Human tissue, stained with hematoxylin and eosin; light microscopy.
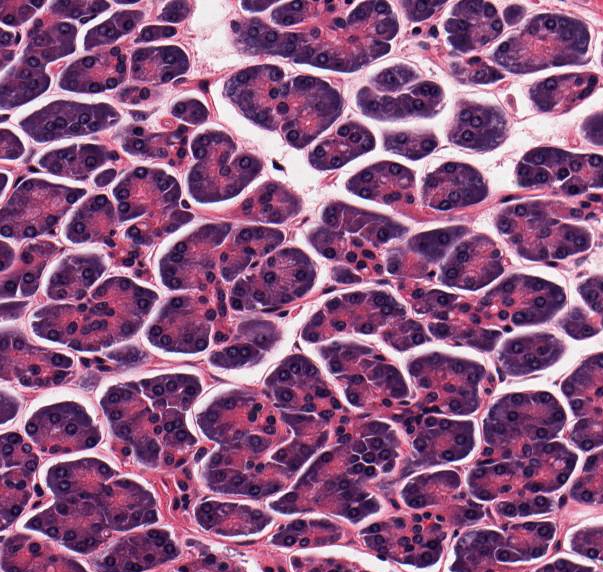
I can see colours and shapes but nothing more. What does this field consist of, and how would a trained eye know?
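The answer is exocrine pancreas. Closely packed, rounded epithelial acini fill the field, with no larger ducts. Within each acinus, round nuclei sit at the cell bases around the outer edge, and the cytoplasm is purple basally and pinker toward the centre.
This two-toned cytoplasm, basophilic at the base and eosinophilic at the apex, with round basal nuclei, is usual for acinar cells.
No pale, foamy mucous cells appear, setting it apart from Brunner glands.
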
